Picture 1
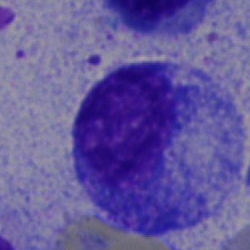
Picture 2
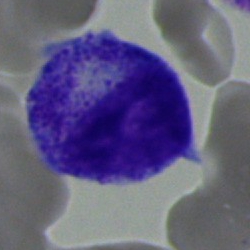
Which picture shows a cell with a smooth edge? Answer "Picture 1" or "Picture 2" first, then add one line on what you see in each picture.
Picture 1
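Picture 1: The cell has a round, smooth outline.
Picture 2: A small pointed projection sticks out from the lower-right edge of the cell.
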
